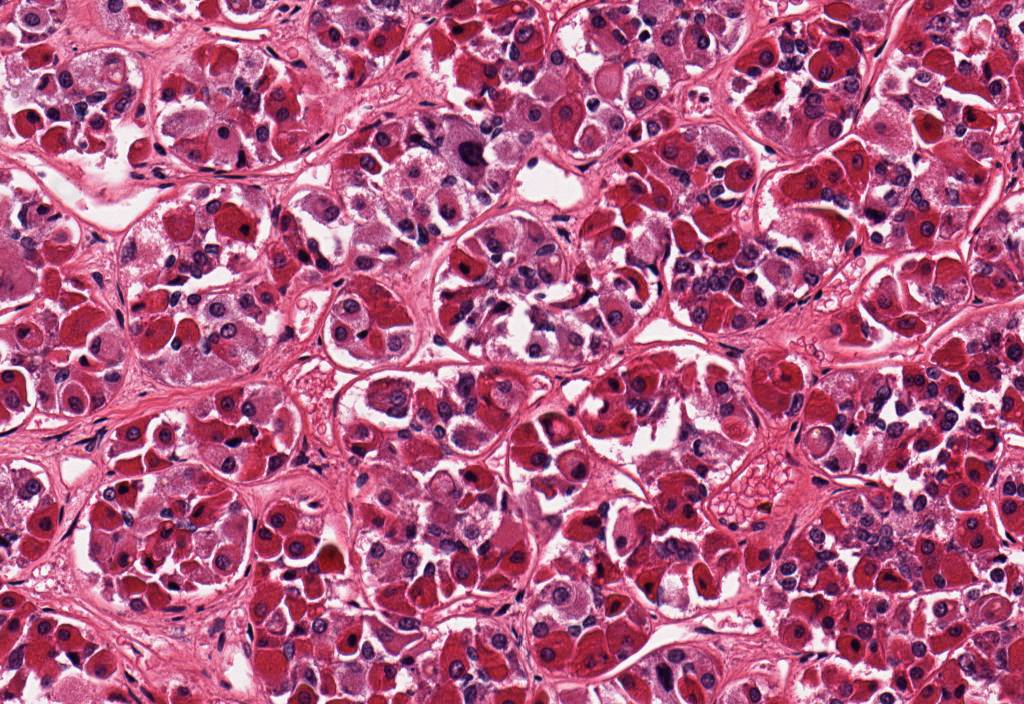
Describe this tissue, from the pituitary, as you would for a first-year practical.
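Cells grouped into rounded nests throughout, each outlined by a thin pink fibrous band. Bands carry scattered flattened, dark, spindle-shaped nuclei. No gland lumens with secretion within nests. White shrinkage clefts separate many cells from one another and from the surrounding bands.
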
